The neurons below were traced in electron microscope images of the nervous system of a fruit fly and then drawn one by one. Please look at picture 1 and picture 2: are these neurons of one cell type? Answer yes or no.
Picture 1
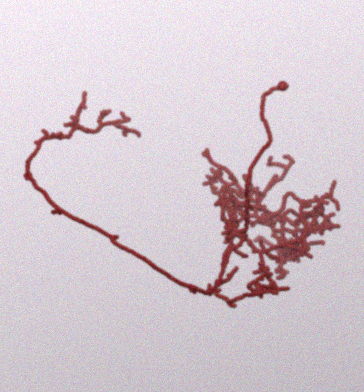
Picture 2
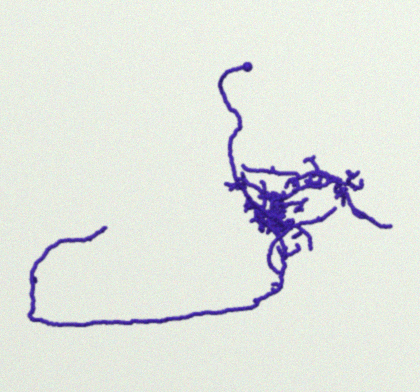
no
